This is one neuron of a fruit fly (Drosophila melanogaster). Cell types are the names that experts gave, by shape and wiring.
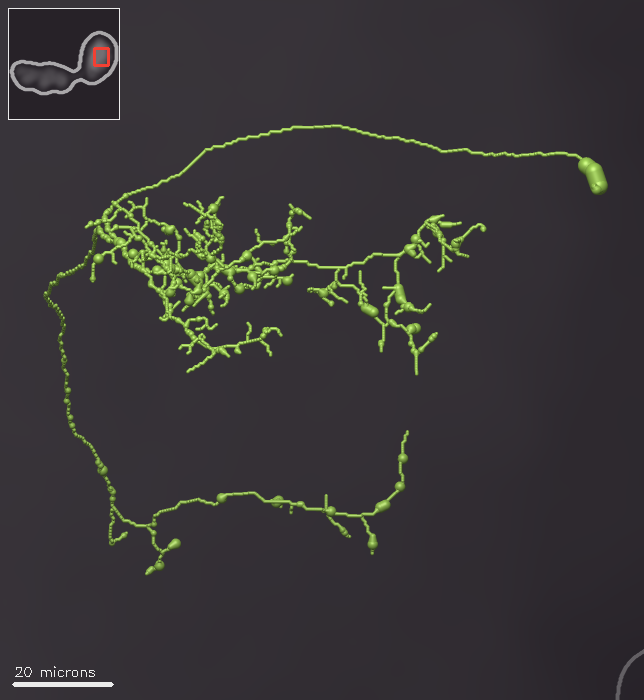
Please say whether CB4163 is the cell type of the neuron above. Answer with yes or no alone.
yes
